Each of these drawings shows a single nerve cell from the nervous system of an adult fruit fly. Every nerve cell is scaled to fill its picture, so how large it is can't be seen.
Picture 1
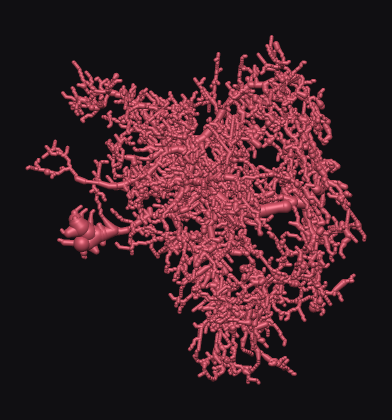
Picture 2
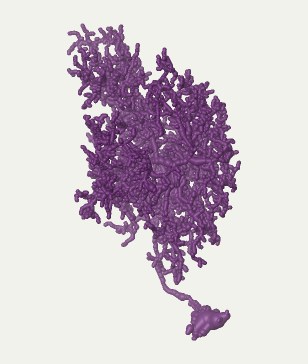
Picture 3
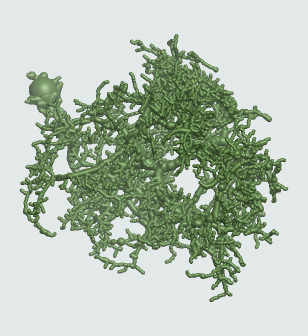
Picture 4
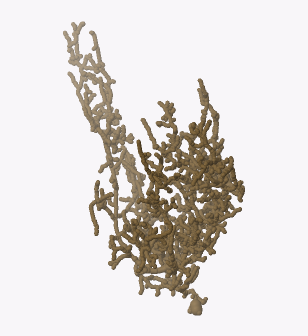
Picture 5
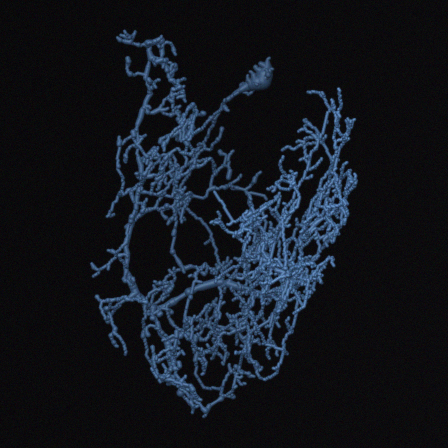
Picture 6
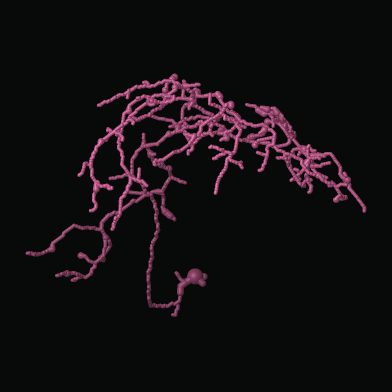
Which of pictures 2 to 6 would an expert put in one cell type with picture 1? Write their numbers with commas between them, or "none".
2, 3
